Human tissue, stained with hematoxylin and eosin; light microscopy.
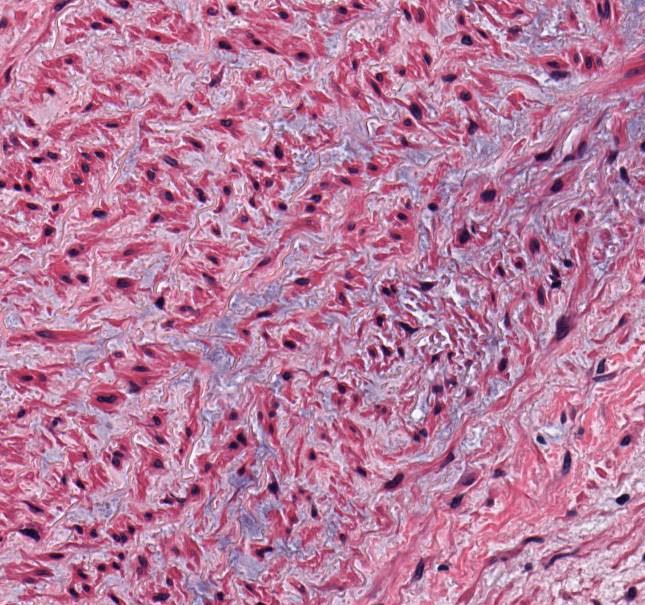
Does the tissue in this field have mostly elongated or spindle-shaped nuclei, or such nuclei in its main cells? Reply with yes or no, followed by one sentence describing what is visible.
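Yes. The nuclei are small, dark and elongated, many of them wavy or with tapered ends.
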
